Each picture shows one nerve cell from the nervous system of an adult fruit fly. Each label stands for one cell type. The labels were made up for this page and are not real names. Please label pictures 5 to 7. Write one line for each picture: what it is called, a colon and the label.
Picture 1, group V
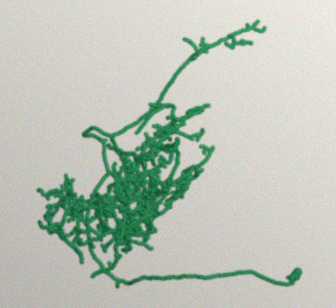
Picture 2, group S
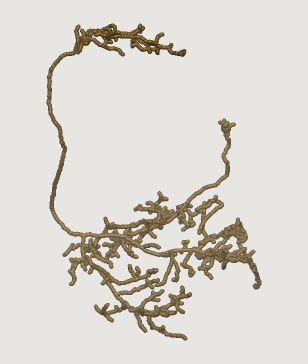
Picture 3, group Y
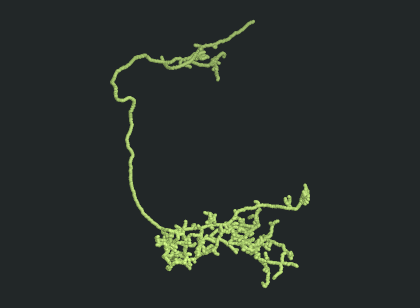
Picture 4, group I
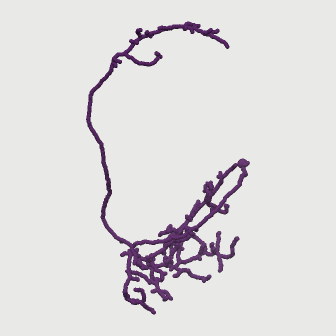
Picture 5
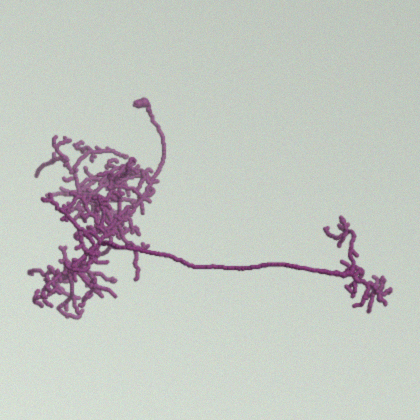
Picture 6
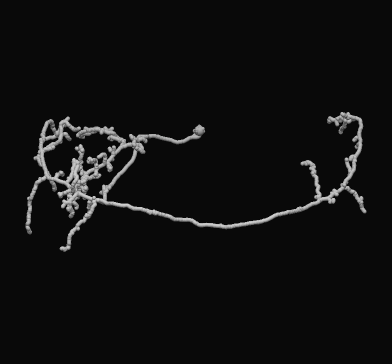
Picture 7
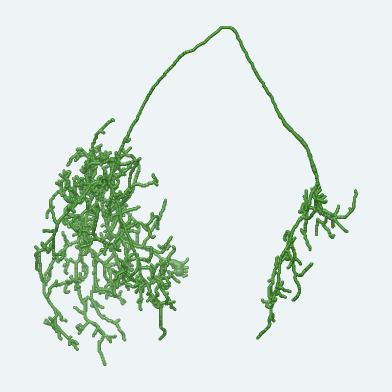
5: group S
6: group I
7: group S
